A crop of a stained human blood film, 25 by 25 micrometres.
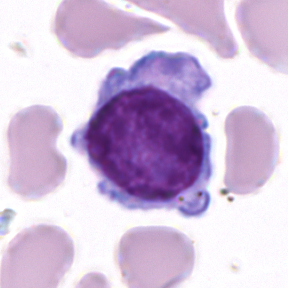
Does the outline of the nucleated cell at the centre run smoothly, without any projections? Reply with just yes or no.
No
